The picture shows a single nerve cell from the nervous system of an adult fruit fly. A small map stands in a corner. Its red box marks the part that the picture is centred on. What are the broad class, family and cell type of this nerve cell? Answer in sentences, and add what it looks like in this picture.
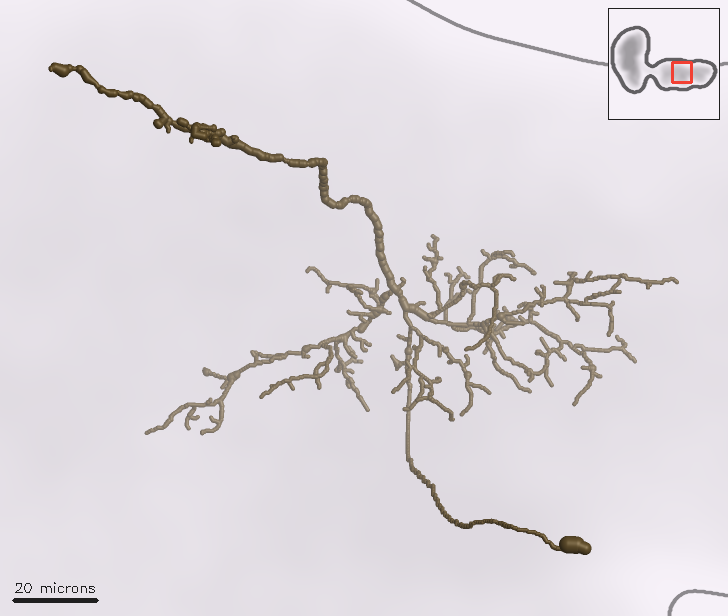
This is a nerve-cord intrinsic neuron. The family is hemilineage 06A. It is of cell type IN06A044. It lies in the nerve cord. The cell body can be seen at the lower right of the picture. Dozens of branch ends can be seen.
